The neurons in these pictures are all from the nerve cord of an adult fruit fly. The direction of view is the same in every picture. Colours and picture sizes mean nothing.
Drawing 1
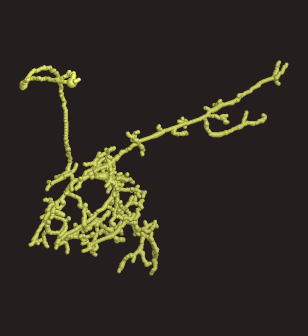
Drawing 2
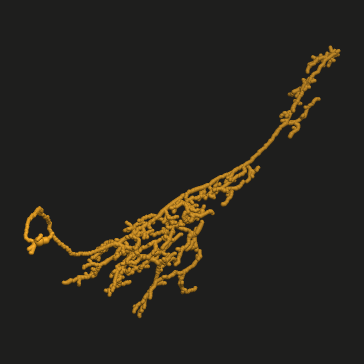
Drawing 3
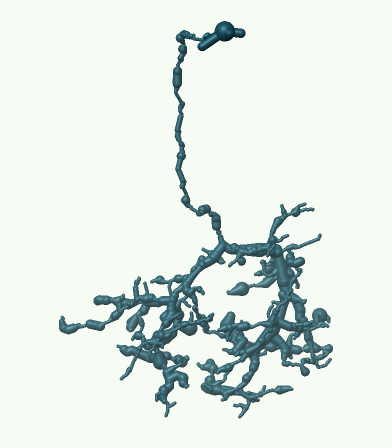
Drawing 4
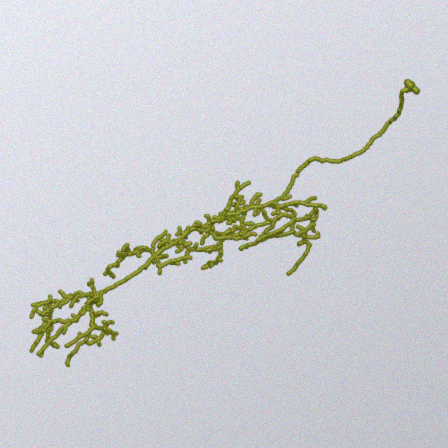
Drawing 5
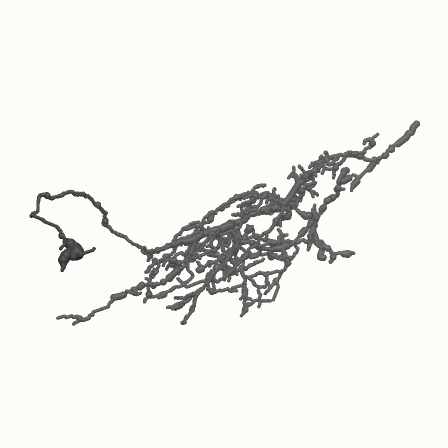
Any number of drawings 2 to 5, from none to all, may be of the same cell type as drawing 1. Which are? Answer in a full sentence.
Drawing 2, drawing 4 and drawing 5 are of the same cell type.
